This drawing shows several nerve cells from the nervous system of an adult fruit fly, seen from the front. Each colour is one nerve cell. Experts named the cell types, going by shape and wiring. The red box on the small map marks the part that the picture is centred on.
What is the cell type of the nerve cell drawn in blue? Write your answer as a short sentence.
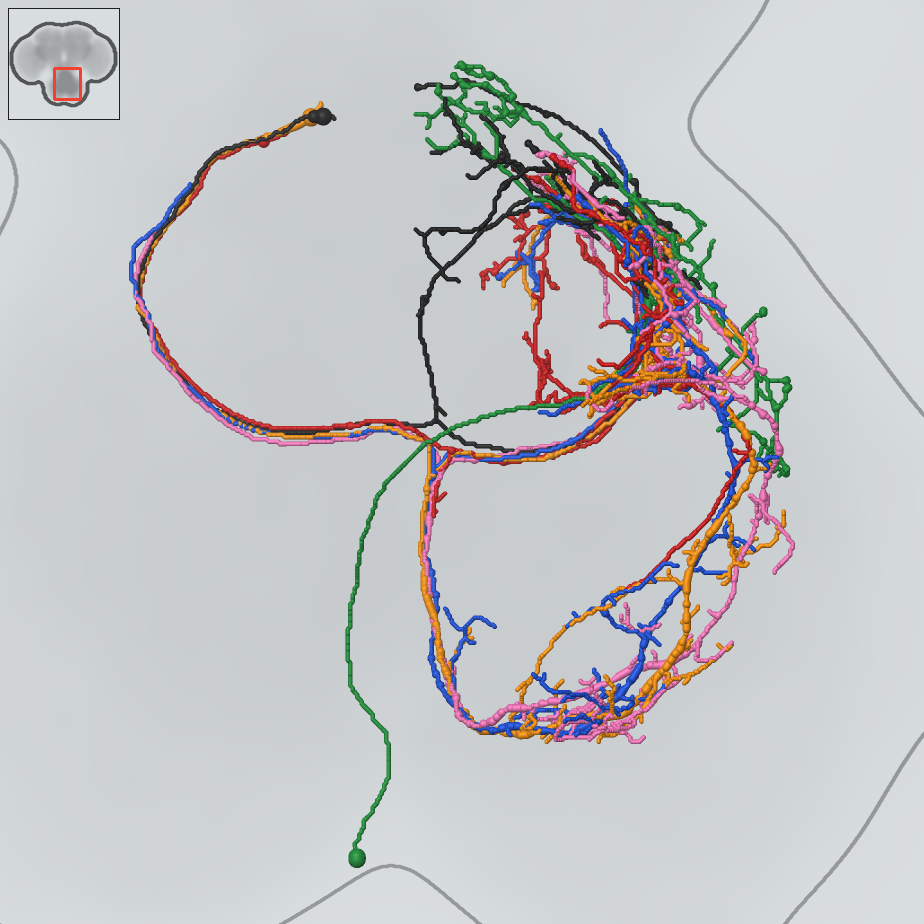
The cell type is IN19B062.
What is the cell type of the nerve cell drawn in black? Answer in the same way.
The cell type is IN19B103.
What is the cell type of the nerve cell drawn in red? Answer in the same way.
The cell type is IN19B083.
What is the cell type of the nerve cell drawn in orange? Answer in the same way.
The cell type is IN19B072.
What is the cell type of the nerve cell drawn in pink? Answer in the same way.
The cell type is IN19B064.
